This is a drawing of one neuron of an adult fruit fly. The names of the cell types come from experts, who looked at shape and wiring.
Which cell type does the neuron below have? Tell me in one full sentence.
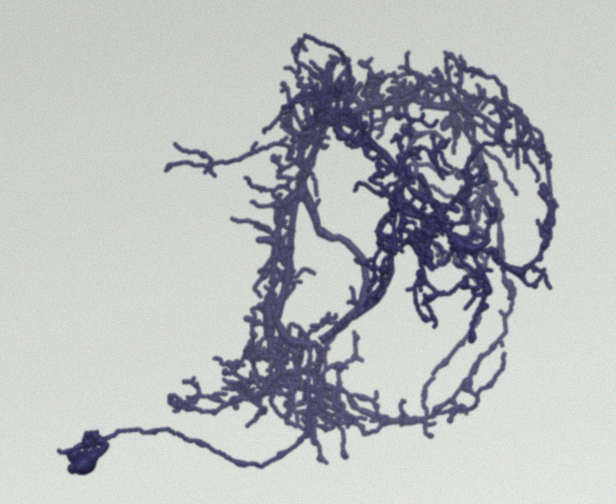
The neuron has IN13B001 as its cell type.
